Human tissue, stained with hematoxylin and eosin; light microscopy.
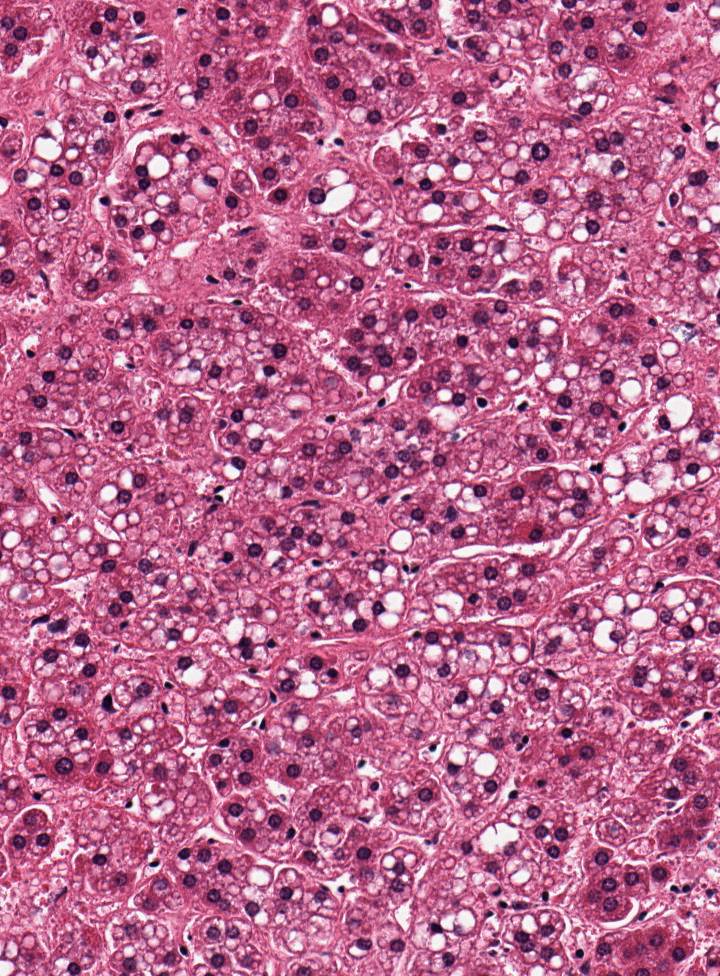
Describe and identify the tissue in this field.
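Most of the main cells contain several round, clear vacuoles of varying size within their cytoplasm. Along the thin spaces between the nests lie small, flattened, dark nuclei. Neither broad fibrous bands nor large vessels appear anywhere in the field. The tissue is adrenal gland.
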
